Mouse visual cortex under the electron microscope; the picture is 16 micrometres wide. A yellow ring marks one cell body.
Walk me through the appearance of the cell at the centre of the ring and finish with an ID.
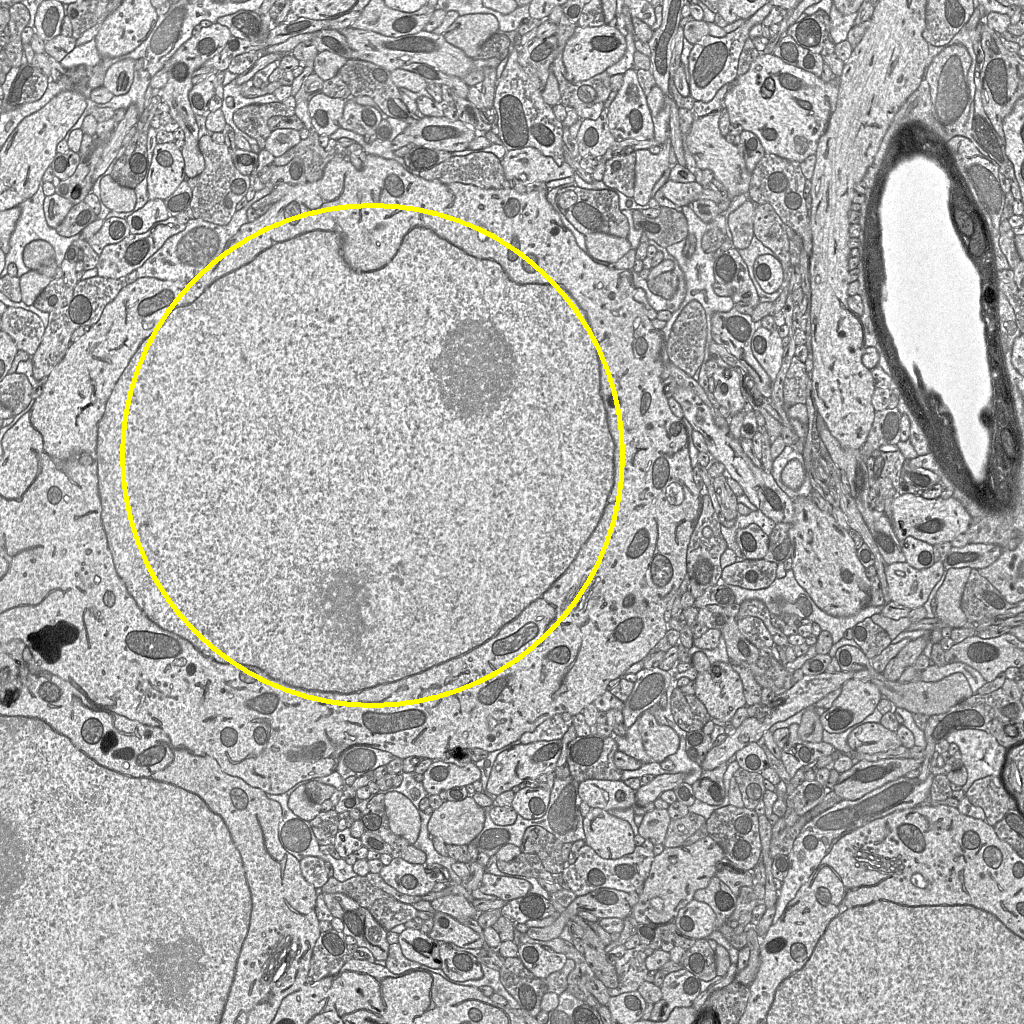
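Nucleus round, almost filling ring; entire outline within picture. Two rounded grey granular patches in nucleus: upper right, lower centre. Neighbouring cell body with large pale nucleus at lower left. Cell at ring centre: excitatory neuron.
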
